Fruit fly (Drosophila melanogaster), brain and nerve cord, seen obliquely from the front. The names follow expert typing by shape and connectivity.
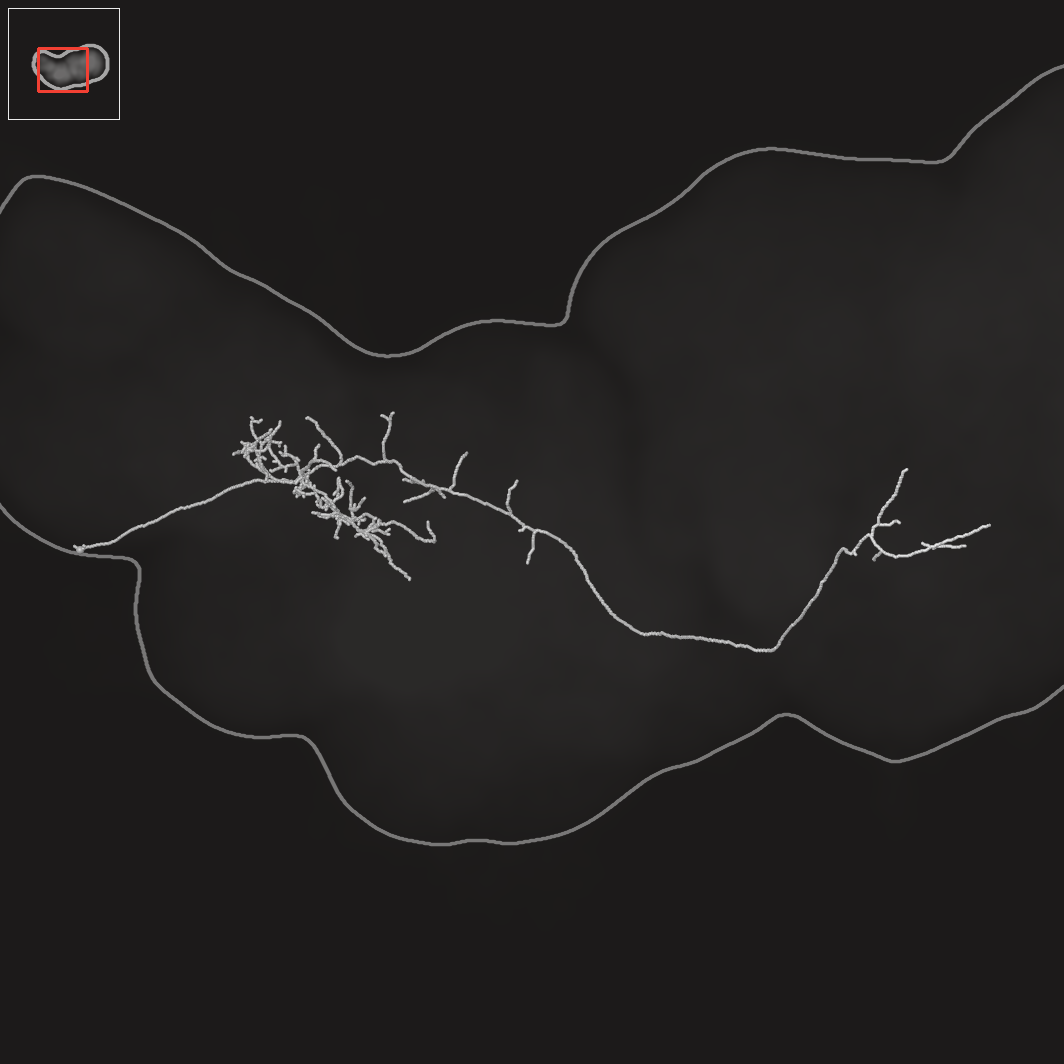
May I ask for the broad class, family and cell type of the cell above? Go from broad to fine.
ascending neuron; hemilineage 08B; AN08B079_a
